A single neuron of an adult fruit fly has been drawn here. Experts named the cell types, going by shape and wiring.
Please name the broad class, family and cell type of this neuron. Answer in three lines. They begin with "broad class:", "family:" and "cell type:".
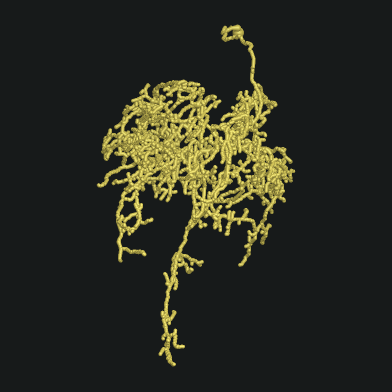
broad class: nerve-cord intrinsic neuron
family: hemilineage 19A
cell type: IN19A031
